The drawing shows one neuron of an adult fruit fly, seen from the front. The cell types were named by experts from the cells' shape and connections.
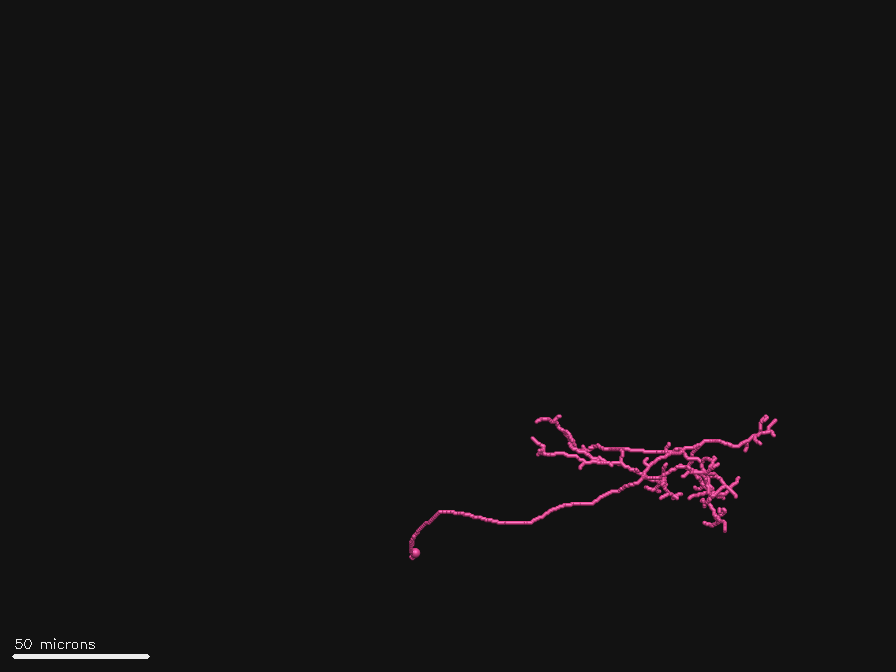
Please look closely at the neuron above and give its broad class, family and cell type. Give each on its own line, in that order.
nerve-cord intrinsic neuron
hemilineage 13B
IN13B079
